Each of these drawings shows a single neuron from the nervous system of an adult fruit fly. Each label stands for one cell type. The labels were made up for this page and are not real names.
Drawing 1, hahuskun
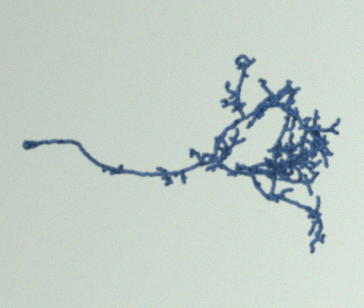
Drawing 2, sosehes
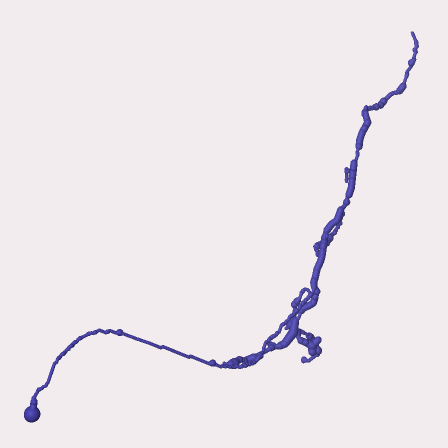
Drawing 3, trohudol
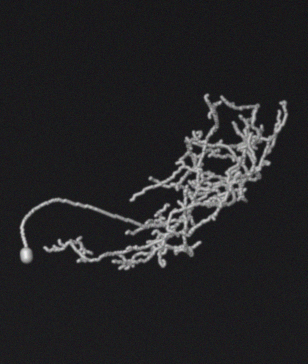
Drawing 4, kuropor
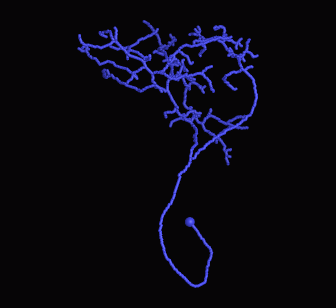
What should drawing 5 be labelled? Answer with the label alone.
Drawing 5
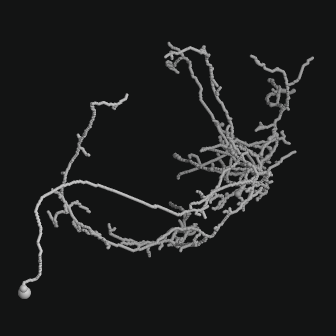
trohudol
